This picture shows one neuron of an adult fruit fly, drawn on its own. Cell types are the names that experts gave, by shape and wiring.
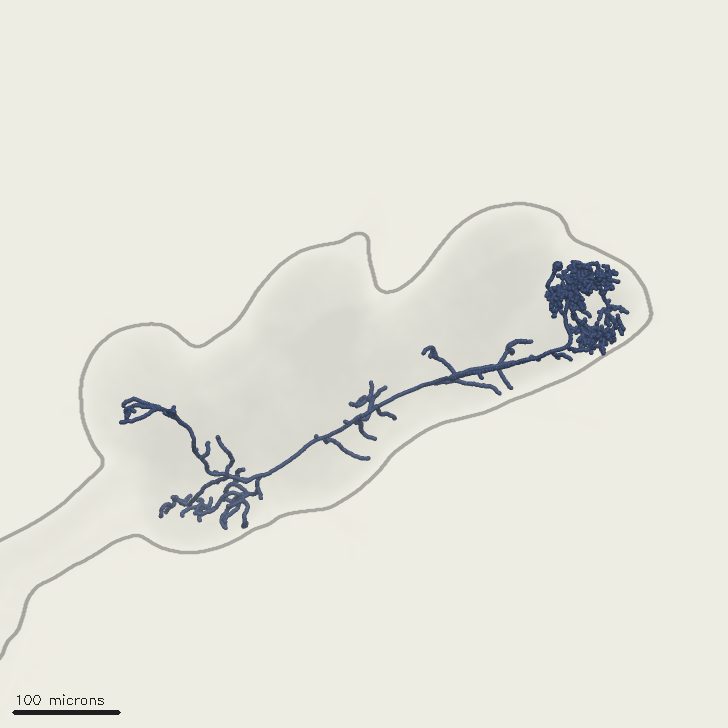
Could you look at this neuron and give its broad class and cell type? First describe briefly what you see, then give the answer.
By the scale bar it is about 500 microns wide in this view. The picture shows dozens of branch ends. It is a nerve-cord intrinsic neuron. Its cell type is INXXX058.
